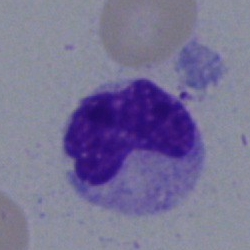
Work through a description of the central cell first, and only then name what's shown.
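See how the nucleus is indented into a kidney shape, the notch facing the lower right, and sits in the upper and left parts of the cell. Its chromatin stains dark purple and looks dense; the cytoplasm is pale greyish-lilac. That's a band neutrophil.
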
